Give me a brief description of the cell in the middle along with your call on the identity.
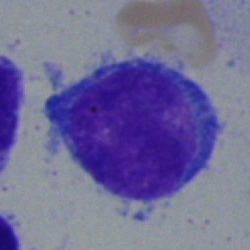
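Chromatin fine, evenly spread, no coarse dark clumps. Cytoplasm a thin rim around the nucleus, deep blue. Small ragged tufts project from the cell surface at several points. Name: blast.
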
